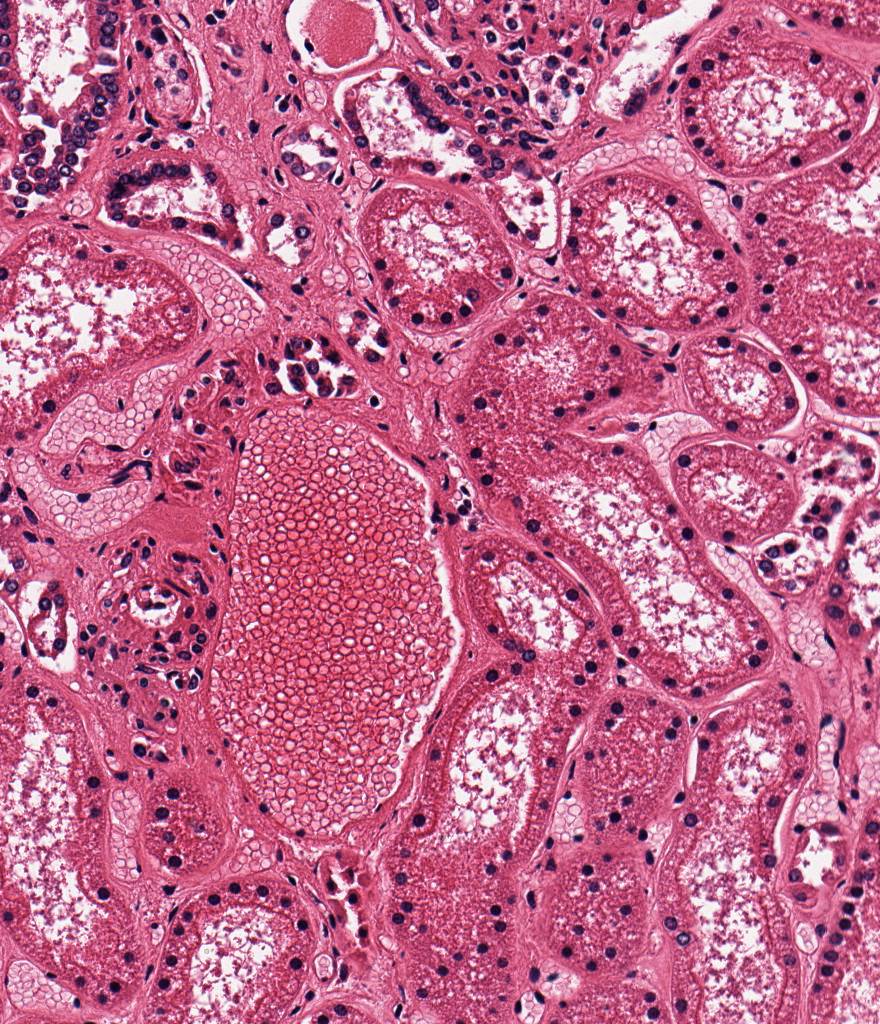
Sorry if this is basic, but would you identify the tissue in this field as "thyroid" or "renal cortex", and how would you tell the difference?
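The tissue is renal cortex. Round to oval tubule cross-sections crowd the field, separated only by thin strands of stroma. Most tubules are lined by a single layer of cuboidal cells with granular pink cytoplasm. Tubules at the upper left have more crowded, darker nuclei than those elsewhere. No fat cells are present anywhere in the field.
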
